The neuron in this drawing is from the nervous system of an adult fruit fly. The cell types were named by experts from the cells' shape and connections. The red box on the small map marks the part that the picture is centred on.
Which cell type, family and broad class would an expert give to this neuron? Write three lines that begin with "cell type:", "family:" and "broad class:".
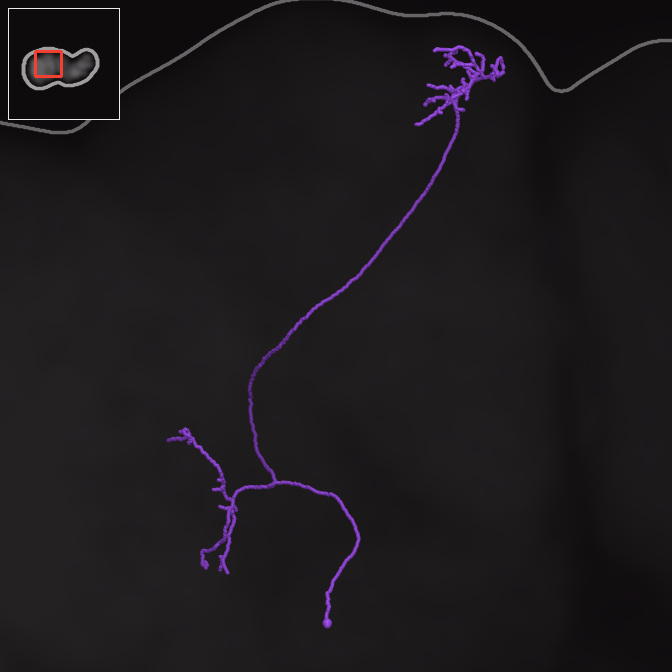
cell type: DM3_vPN
family: hemilineage ALv1
broad class: central-brain intrinsic neuron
